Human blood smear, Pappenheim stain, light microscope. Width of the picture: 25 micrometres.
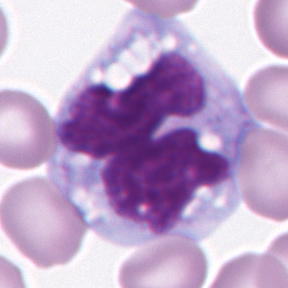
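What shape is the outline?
Rounded, but narrowing to a blunt point at the top.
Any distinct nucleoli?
None that I can see.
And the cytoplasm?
Pale greyish blue, with no coarse, strongly coloured granules.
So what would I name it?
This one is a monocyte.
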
